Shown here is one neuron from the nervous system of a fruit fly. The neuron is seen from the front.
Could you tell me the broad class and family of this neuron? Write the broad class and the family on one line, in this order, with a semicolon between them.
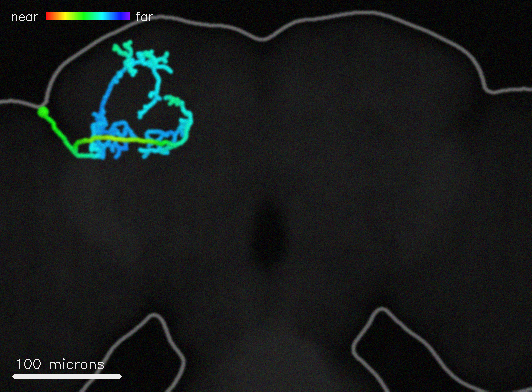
central-brain intrinsic neuron; hemilineage SLPav1_medial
